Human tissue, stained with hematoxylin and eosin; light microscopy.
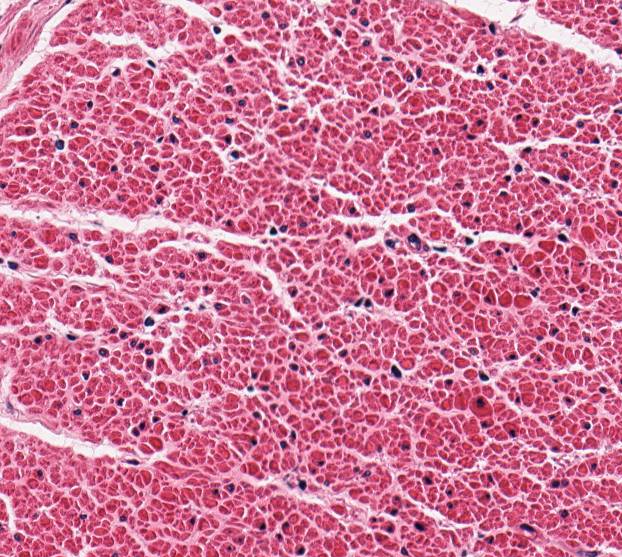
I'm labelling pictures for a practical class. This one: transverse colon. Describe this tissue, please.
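First, densely packed muscle cells in cross-section fill the whole field as small rounded or polygonal pink profiles. Next, cytoplasm: strong pink to red. Nuclei: small dark blue dots in only a minority of profiles. Finally, wavy fibrous tissue at the extreme upper left corner, outside the muscle bundles.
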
